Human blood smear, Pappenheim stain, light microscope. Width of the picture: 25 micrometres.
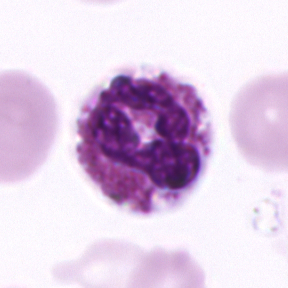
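Eosinophil, the nucleated cell at the centre of a stained smear of human peripheral blood, measuring about 12 micrometres across. Its nucleus is divided into several lobes that curve around a pale central area. Coarse pinkish-violet granules pack the cytoplasm, which is widest at the lower left of the cell.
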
